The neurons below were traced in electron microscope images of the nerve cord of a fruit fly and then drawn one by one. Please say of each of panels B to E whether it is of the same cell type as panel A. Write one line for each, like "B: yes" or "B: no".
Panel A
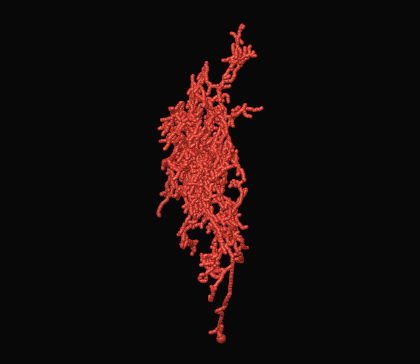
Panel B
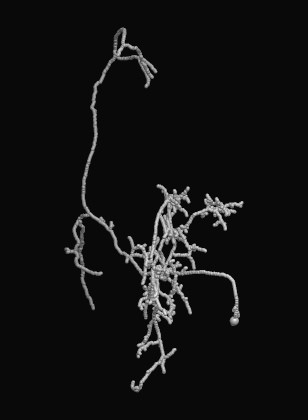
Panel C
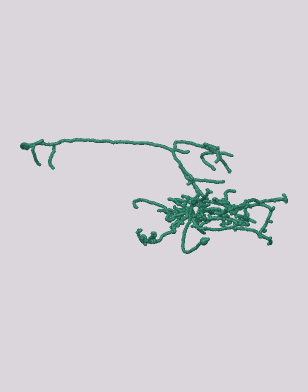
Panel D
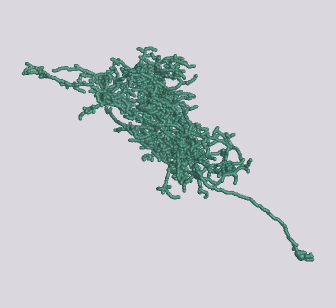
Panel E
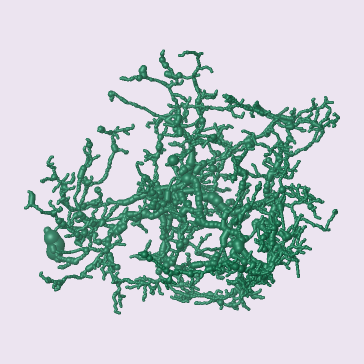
B: no
C: no
D: yes
E: yes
